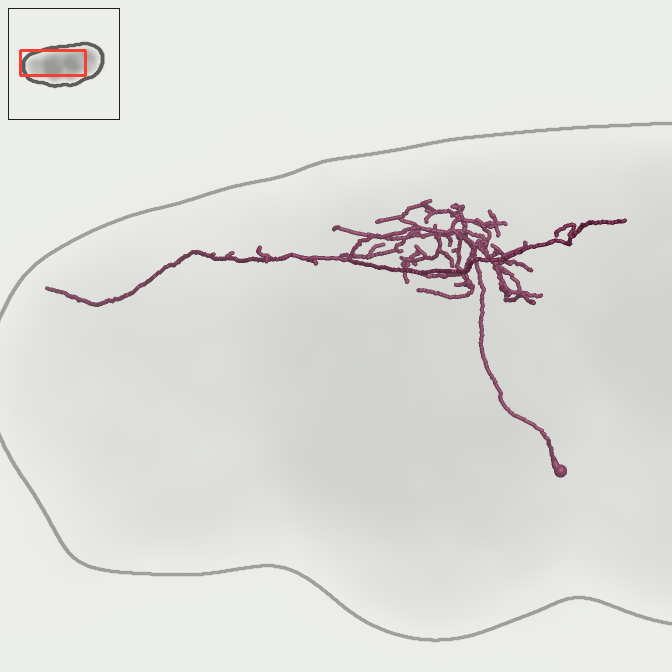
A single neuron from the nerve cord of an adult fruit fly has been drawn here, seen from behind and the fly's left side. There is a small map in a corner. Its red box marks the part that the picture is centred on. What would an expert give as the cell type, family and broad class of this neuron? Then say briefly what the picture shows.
Its cell type is AN06A112. The family is hemilineage 06A. Its broad class is ascending neuron. The picture shows dozens of branch ends. As drawn here it is wider than it is tall.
